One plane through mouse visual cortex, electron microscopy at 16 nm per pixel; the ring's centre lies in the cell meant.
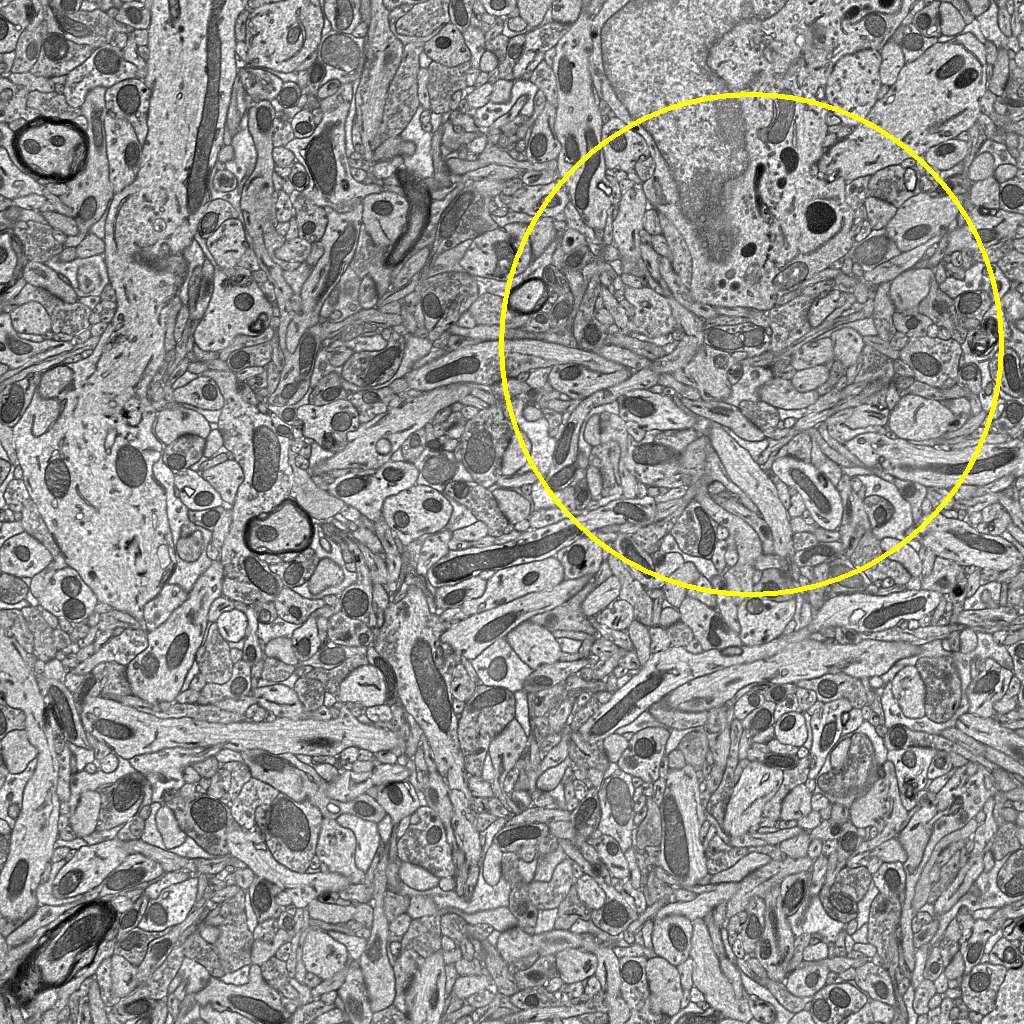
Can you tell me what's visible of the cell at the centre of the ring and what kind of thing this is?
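One large, round, very dark body sits in the cytoplasm to the right of the darker zone, and small dark dots run in a roughly vertical row down that zone's right side. That's an oligodendrocyte precursor cell.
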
